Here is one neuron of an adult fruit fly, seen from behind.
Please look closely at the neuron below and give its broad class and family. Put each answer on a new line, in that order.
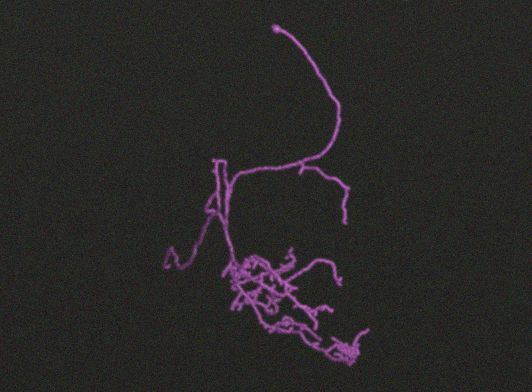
nerve-cord intrinsic neuron
hemilineage 23B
